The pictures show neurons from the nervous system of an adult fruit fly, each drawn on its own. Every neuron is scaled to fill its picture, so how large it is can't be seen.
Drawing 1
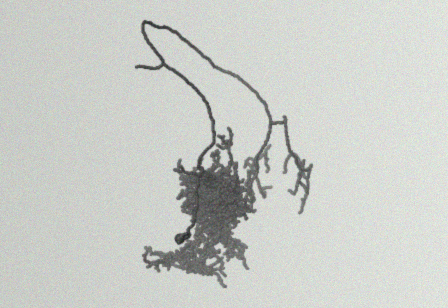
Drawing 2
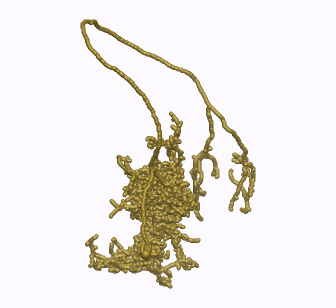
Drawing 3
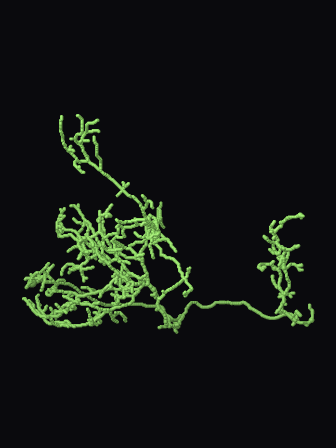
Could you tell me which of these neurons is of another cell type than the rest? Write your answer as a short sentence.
Drawing 3 is the odd one out.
